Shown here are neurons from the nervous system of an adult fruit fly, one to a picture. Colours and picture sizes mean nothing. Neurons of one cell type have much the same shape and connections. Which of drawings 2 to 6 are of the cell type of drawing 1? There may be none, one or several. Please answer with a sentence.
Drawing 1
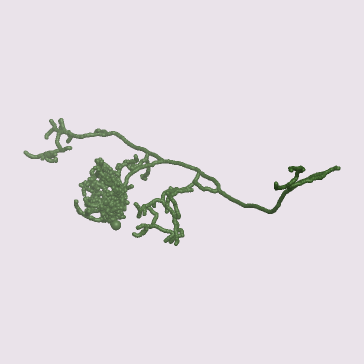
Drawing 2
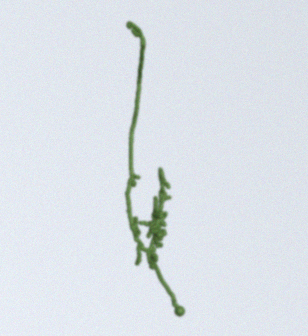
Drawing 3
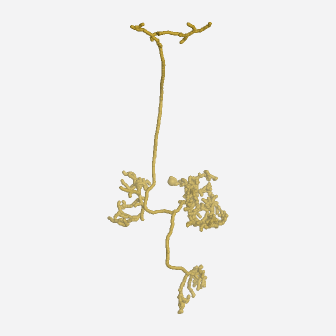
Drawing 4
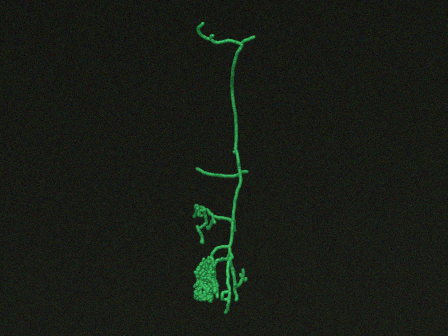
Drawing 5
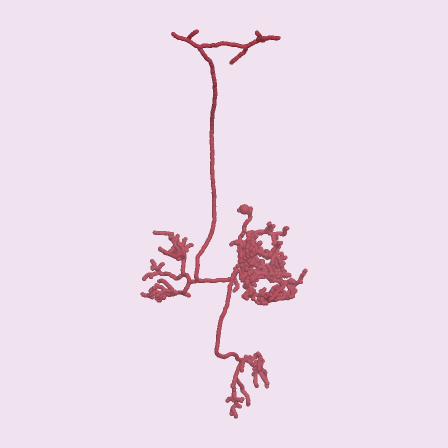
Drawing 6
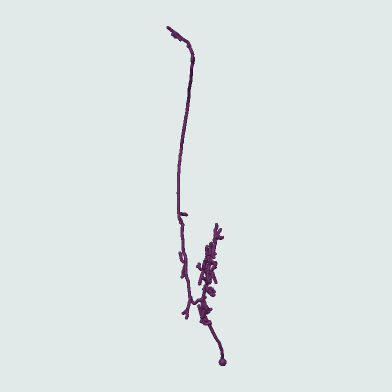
Drawing 3, drawing 4 and drawing 5 are of the same cell type.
